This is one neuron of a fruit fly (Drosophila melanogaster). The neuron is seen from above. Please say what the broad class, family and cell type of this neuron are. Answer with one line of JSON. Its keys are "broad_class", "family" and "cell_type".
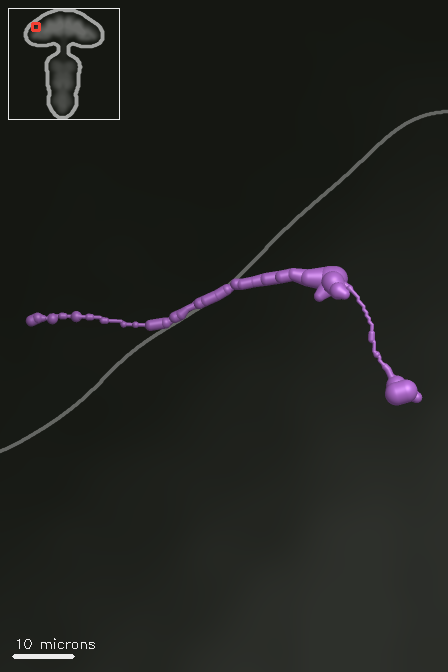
{"broad_class": "optic-lobe intrinsic neuron", "family": "L", "cell_type": "L1"}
